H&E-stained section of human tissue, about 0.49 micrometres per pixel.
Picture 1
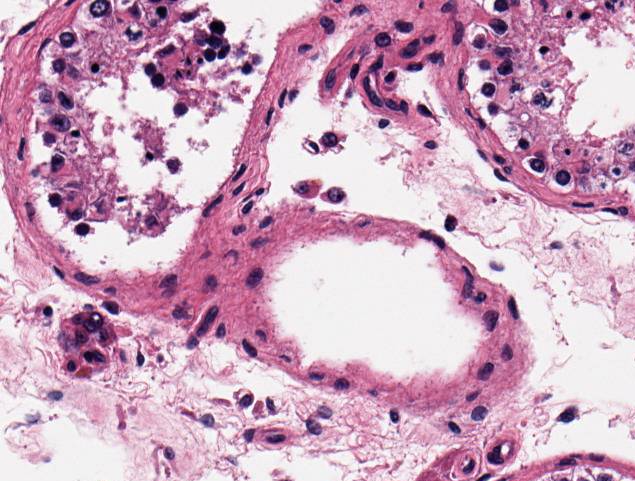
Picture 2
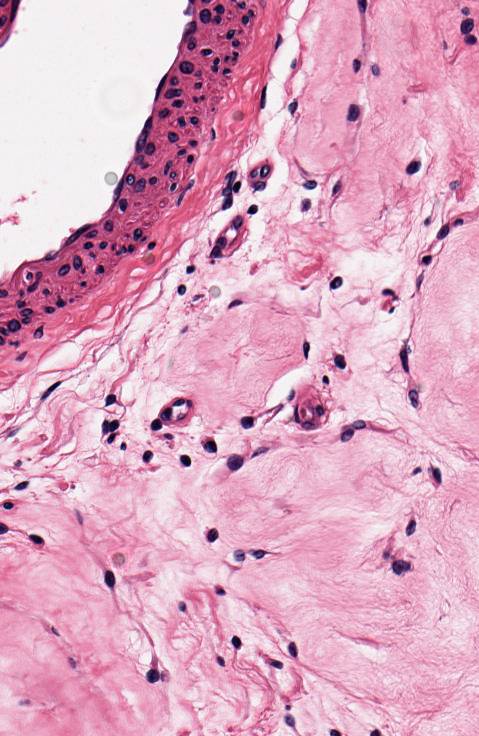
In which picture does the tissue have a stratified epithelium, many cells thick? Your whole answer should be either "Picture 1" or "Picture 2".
Picture 2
